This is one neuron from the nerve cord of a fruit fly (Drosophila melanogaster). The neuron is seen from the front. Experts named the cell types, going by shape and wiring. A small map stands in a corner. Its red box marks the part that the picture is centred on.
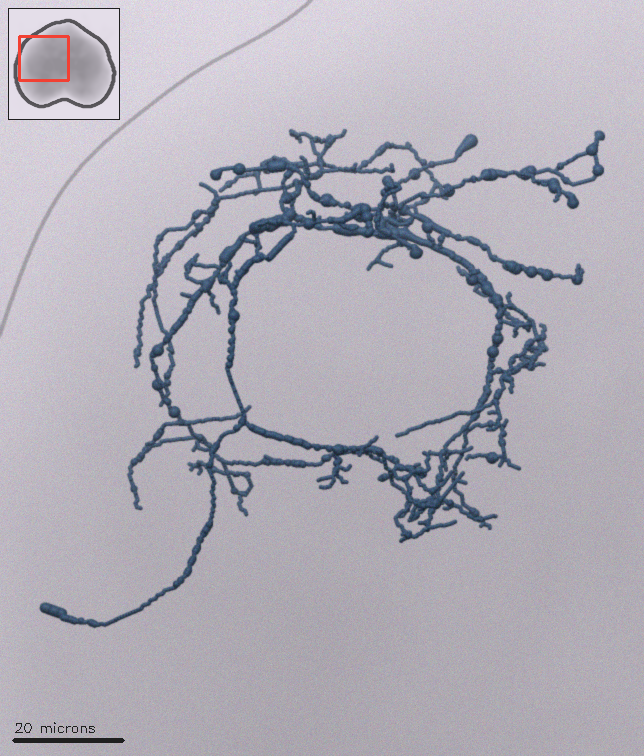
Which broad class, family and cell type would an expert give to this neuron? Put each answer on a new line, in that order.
sensory neuron entering the nerve cord
class mechanosensory proprioceptive
SNpp27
